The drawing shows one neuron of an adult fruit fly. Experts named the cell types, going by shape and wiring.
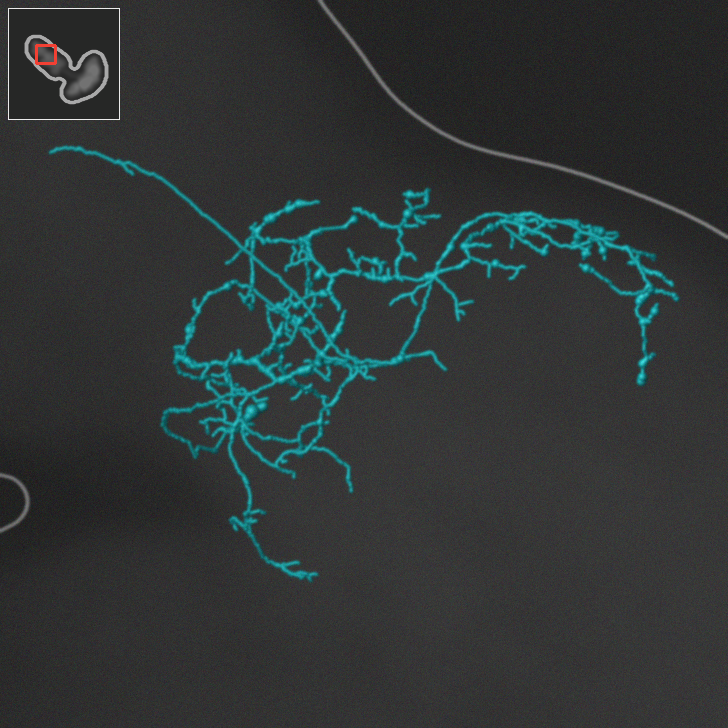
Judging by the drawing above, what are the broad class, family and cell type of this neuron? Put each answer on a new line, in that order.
nerve-cord intrinsic neuron
hemilineage 04B
IN04B106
